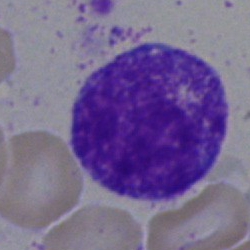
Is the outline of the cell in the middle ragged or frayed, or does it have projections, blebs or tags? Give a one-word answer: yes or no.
No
